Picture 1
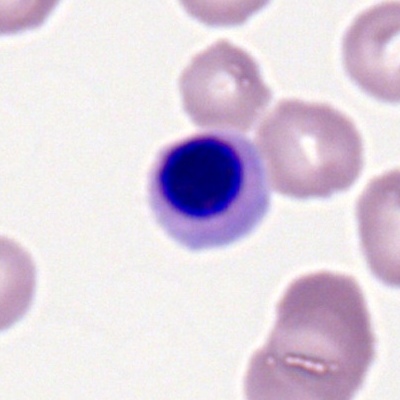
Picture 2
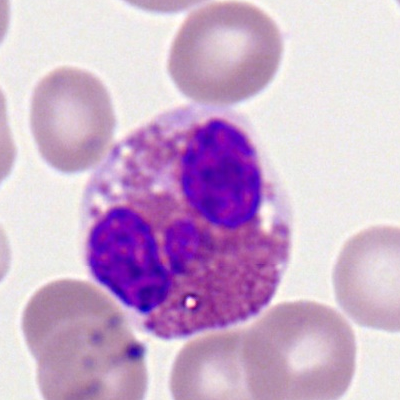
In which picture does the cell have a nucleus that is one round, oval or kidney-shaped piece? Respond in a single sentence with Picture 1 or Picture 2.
It is in Picture 1 that the cell's nucleus is one compact round, oval or kidney-shaped mass.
